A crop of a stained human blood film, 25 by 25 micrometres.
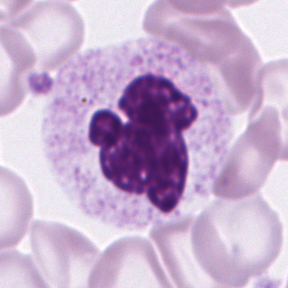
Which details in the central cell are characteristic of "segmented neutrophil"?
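Segmented neutrophil is the name for this cell.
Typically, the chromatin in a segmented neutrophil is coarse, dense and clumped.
The chromatin here agrees with that, being dark purple and densely clumped. The nucleus measures about 12 by 10 micrometres. Abundant pale lilac cytoplasm surrounds it as a wide rim, with fine lilac-purple granules scattered throughout, and the outline of the cell is round with a smooth edge.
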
